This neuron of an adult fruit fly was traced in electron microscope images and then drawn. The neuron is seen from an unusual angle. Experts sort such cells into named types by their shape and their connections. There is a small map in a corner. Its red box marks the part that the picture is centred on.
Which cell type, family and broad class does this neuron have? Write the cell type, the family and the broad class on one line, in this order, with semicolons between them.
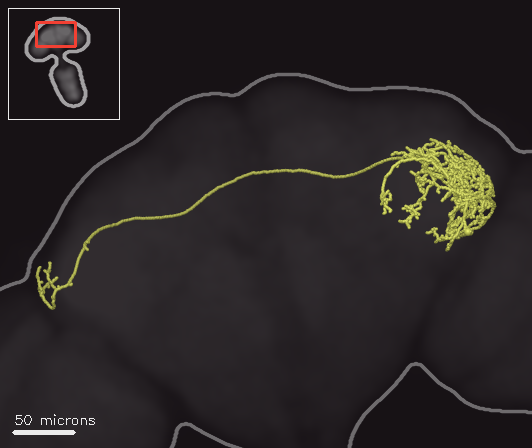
CB1938; hemilineage VLPl&p2_lateral; central-brain intrinsic neuron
